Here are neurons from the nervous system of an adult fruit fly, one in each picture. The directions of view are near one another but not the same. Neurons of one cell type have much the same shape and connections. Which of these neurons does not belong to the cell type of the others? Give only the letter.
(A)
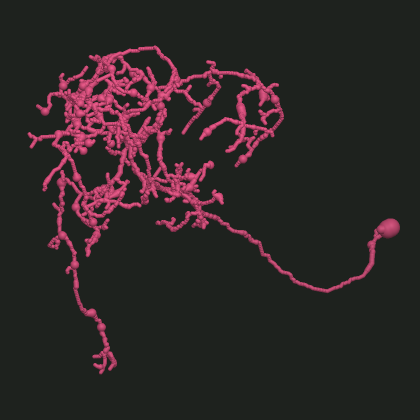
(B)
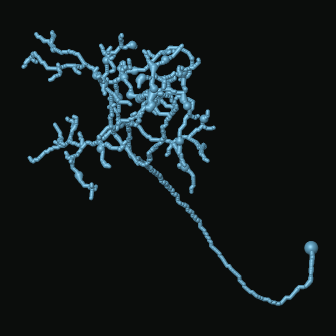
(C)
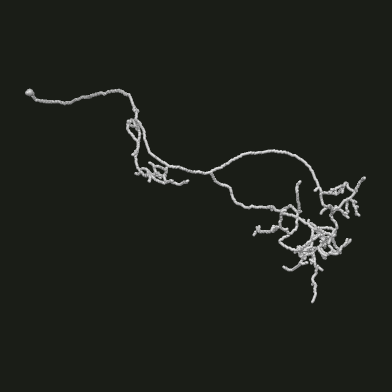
C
